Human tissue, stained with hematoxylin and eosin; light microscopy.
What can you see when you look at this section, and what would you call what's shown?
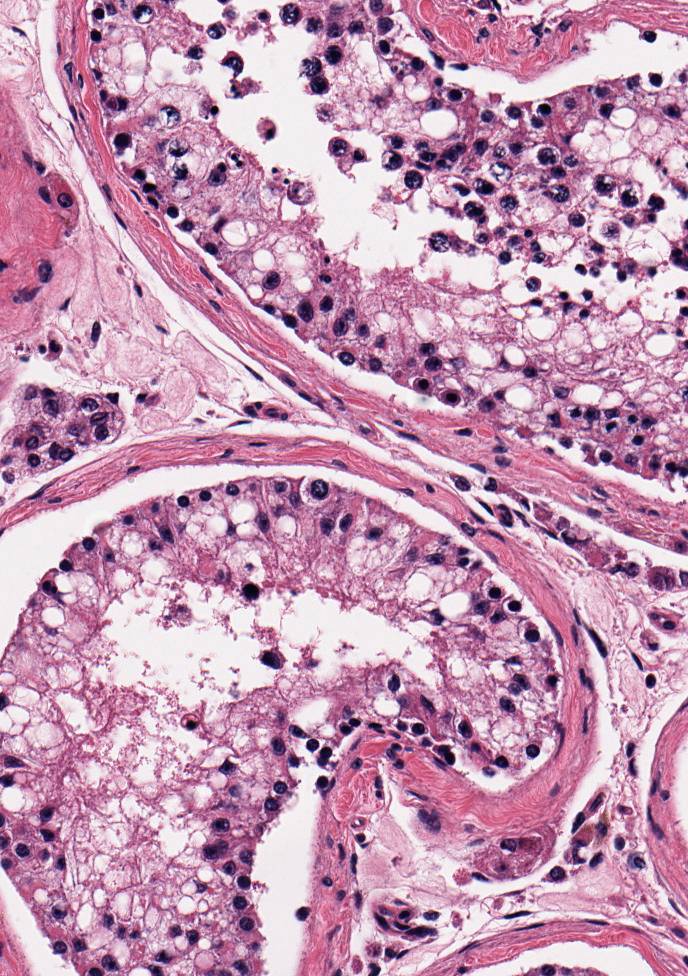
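I see large curved tubules cut in section, biggest at upper right and lower left. Each sits inside a thick pink band of layered fibrous tissue with flattened, elongated nuclei. Numerous round, clear vacuoles riddle the epithelial cytoplasm. At the epithelial base, by the wall, lies a row of small, dark, round nuclei. So this is testis.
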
